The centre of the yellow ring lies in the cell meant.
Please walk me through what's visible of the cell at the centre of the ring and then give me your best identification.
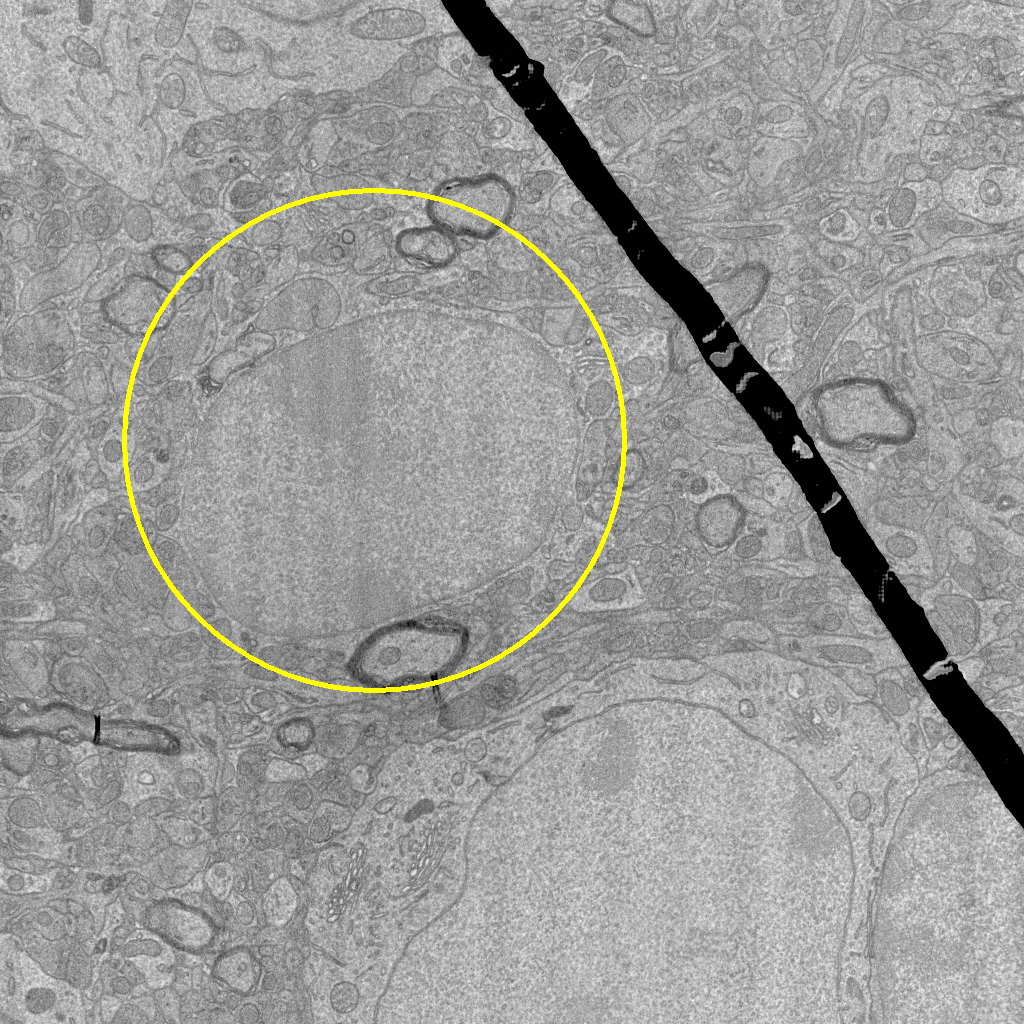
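Within the picture lies the whole outline of the nucleus. Its envelope runs smoothly, without deep folds. The chromatin is pale and finely spread, with no dense clumps along the envelope. No distinct nucleolus is seen. The cell is an astrocyte.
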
